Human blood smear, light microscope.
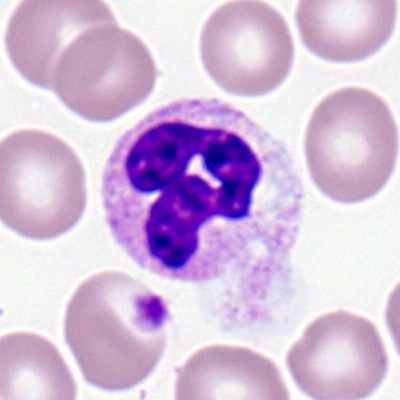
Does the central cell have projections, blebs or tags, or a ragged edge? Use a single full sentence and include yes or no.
Yes, the edge of this particular cell is rough.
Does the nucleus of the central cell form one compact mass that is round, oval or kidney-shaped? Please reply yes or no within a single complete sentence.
No, instead of one mass, the nucleus consists of separate lobes.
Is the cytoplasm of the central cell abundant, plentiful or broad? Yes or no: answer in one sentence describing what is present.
Yes, what surrounds the nucleus is a broad expanse of cytoplasm.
